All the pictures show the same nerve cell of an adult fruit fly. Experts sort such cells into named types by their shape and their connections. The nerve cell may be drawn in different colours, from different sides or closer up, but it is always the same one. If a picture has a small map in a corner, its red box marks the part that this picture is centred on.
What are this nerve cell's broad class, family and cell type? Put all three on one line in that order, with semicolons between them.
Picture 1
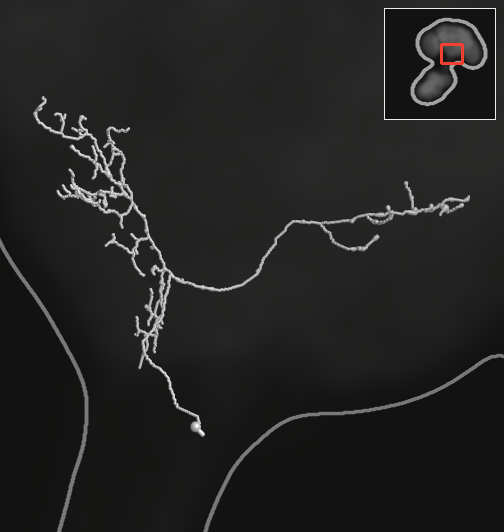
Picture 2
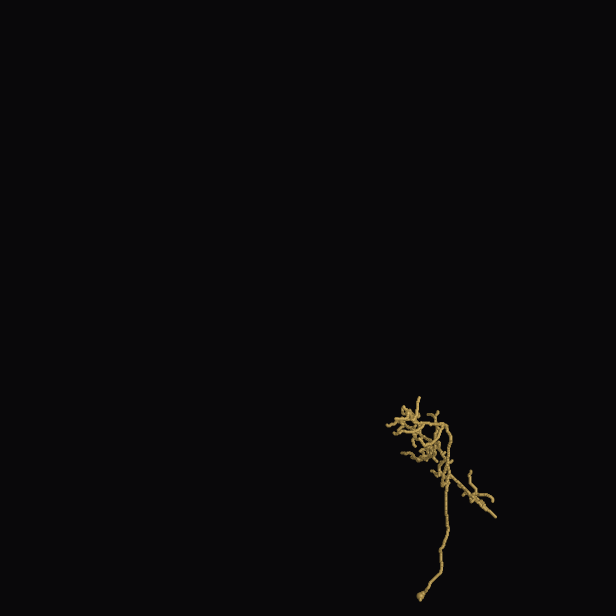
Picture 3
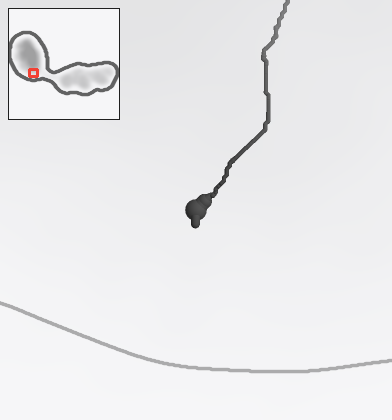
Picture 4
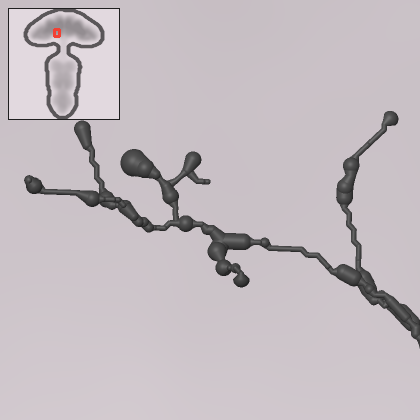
central-brain intrinsic neuron; hemilineage LB3; GNG619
